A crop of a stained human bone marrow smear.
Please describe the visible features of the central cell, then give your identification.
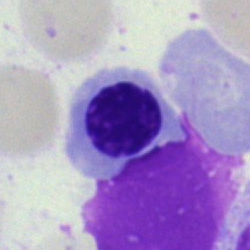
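The nucleus contains dark purple, coarsely clumped chromatin, with small paler patches between the clumps. No nucleoli are visible. Pale greyish-blue cytoplasm forms a rim around the nucleus on all sides and contains no granules. The cell is an erythroblast.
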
